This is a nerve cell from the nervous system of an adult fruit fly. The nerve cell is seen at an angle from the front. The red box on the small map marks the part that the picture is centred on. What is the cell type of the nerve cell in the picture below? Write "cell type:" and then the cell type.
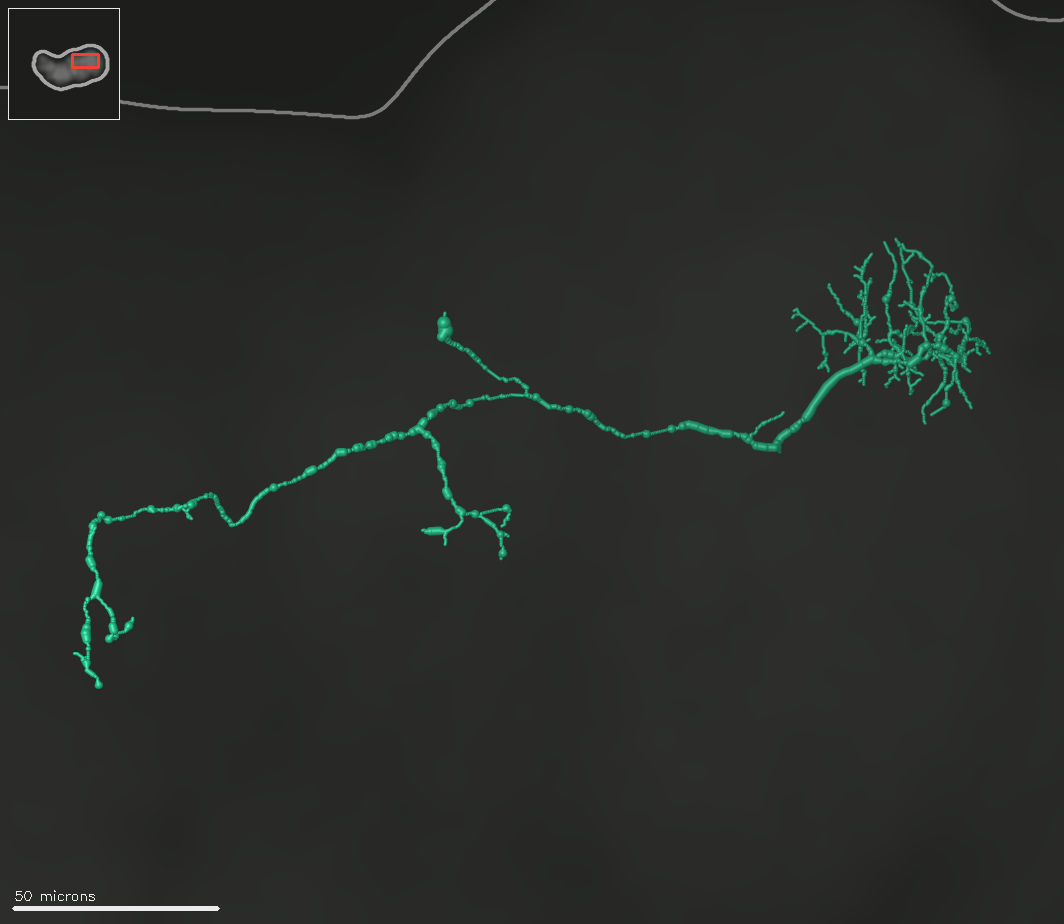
cell type: LoVP26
